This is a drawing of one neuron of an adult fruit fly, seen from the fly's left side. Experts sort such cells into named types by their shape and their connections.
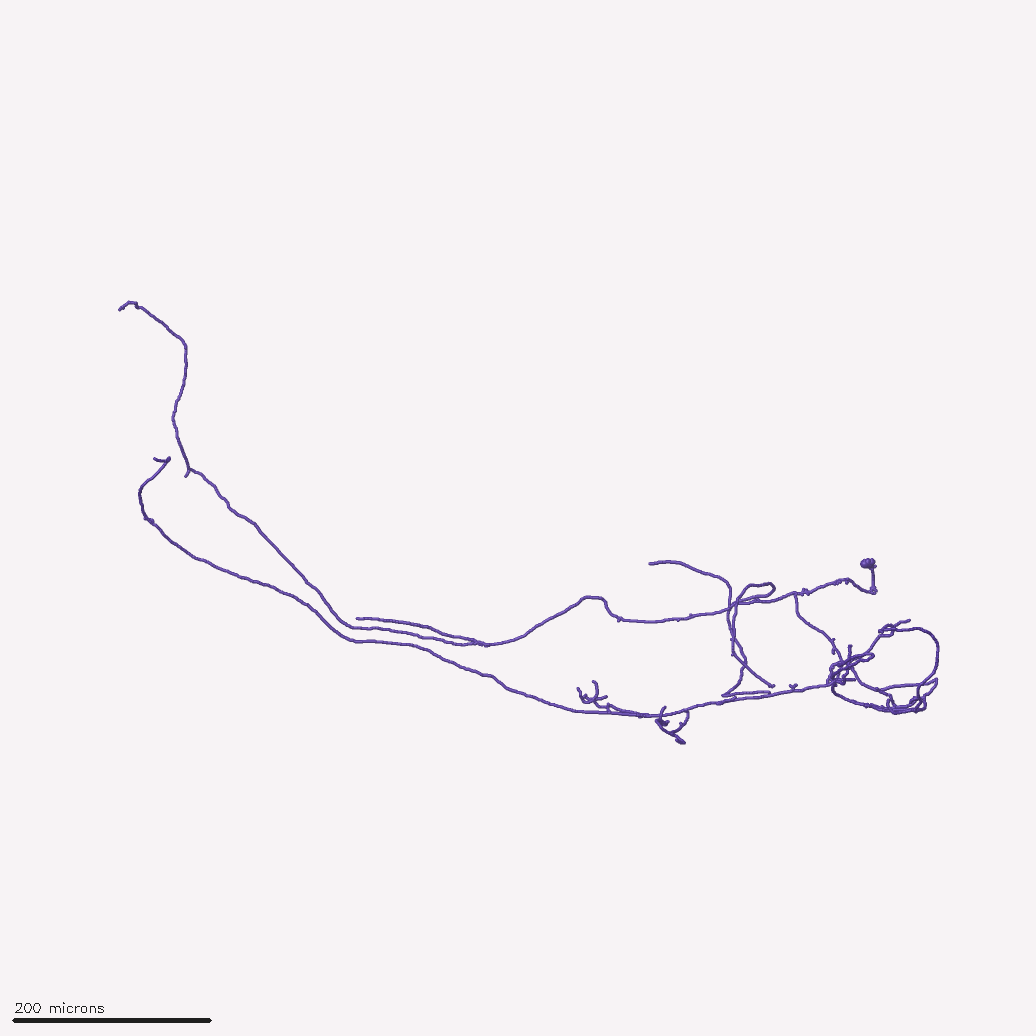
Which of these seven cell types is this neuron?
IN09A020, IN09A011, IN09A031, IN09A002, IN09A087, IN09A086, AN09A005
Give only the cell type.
AN09A005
